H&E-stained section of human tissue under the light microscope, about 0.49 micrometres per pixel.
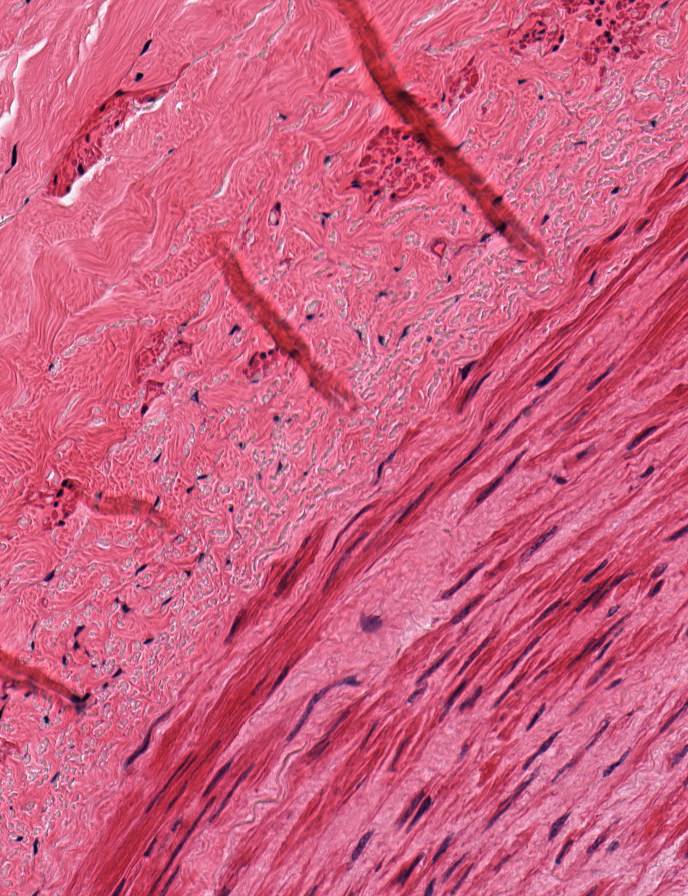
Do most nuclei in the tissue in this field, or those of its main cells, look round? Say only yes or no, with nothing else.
No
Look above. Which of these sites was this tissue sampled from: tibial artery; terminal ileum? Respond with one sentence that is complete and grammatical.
This slide holds tissue sampled from the tibial artery.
